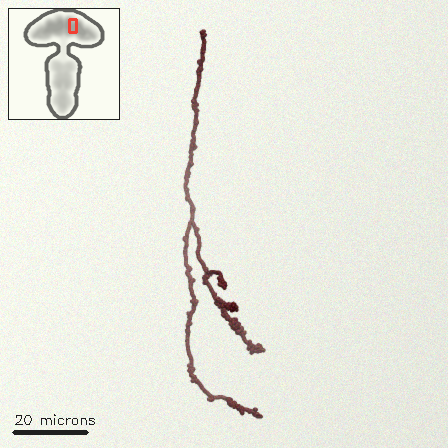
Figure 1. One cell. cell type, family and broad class: JO-CL; class mechanosensory; sensory neuron entering the brain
